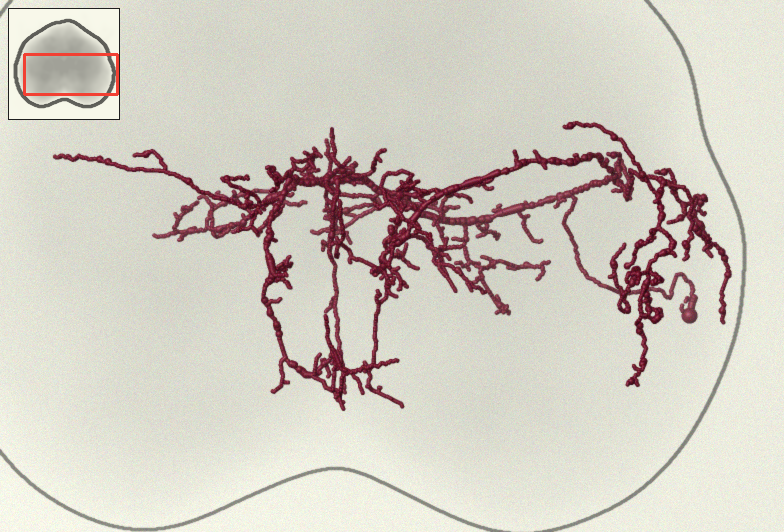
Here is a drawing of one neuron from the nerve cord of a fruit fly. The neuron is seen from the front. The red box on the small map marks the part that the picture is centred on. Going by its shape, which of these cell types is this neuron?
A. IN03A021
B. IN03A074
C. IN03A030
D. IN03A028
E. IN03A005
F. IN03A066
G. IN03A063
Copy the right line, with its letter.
D. IN03A028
